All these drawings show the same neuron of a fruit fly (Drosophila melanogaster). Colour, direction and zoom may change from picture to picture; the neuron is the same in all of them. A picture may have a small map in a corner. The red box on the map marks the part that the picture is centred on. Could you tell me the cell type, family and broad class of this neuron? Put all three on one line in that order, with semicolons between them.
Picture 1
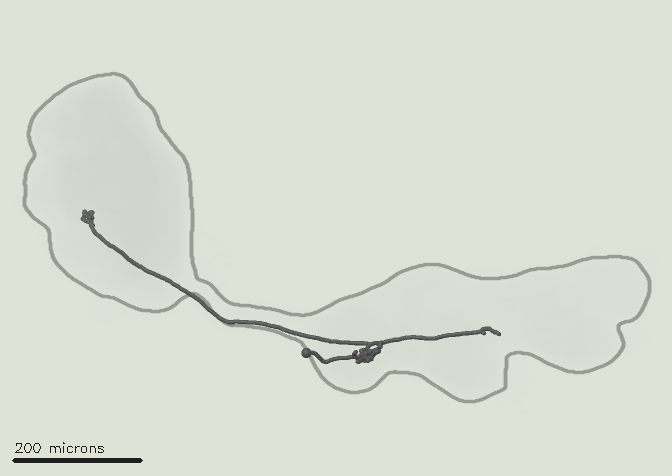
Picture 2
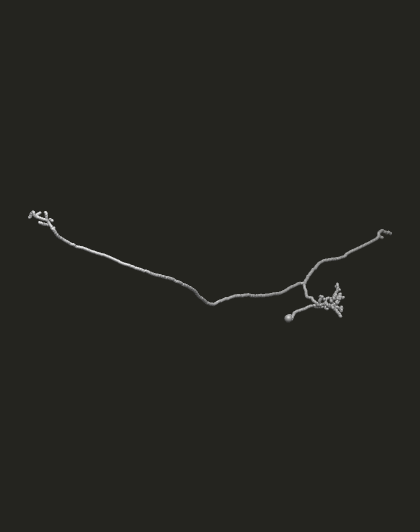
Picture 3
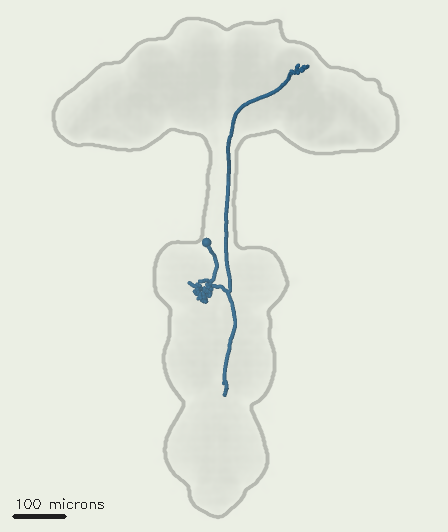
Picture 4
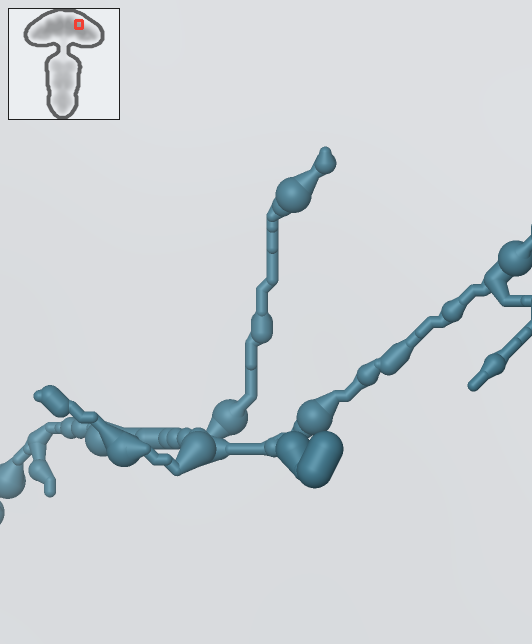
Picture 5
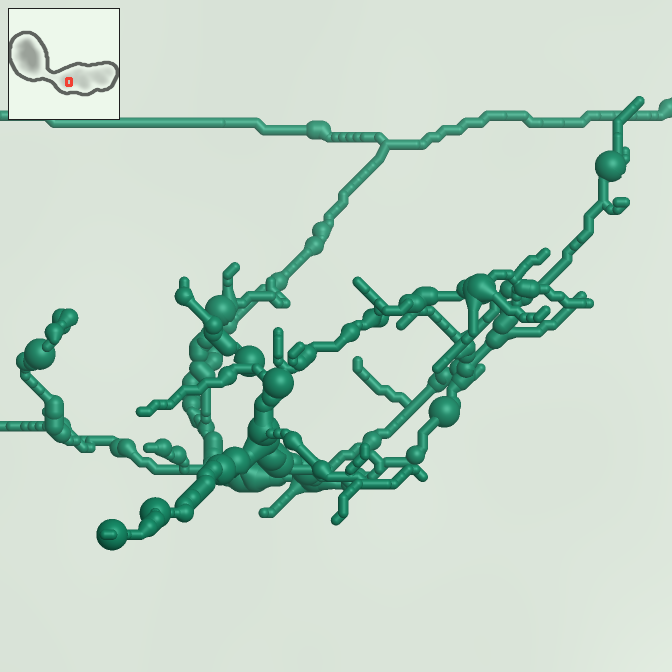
AN10B053; hemilineage 10B; ascending neuron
